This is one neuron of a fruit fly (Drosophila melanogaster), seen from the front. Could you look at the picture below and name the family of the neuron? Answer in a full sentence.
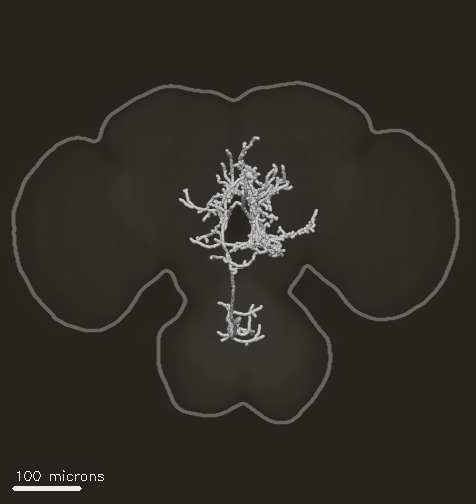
The family is DNb.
